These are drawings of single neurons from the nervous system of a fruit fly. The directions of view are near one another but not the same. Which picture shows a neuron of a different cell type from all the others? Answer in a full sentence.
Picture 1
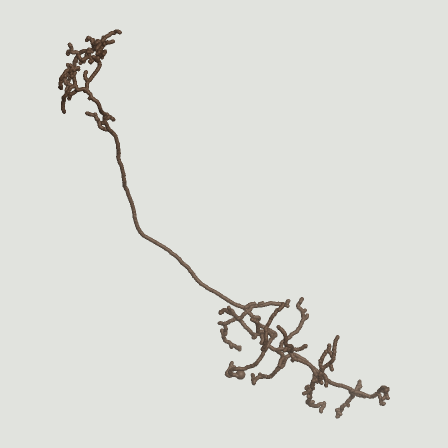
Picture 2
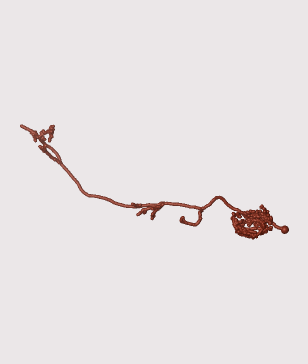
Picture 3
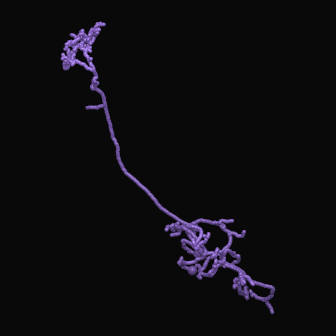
Picture 2 is the odd one out.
